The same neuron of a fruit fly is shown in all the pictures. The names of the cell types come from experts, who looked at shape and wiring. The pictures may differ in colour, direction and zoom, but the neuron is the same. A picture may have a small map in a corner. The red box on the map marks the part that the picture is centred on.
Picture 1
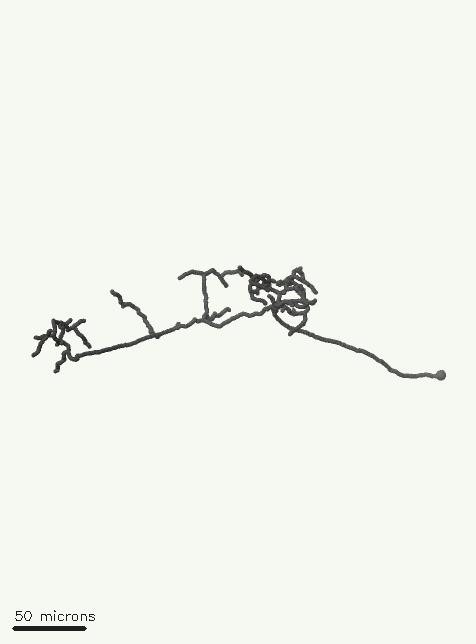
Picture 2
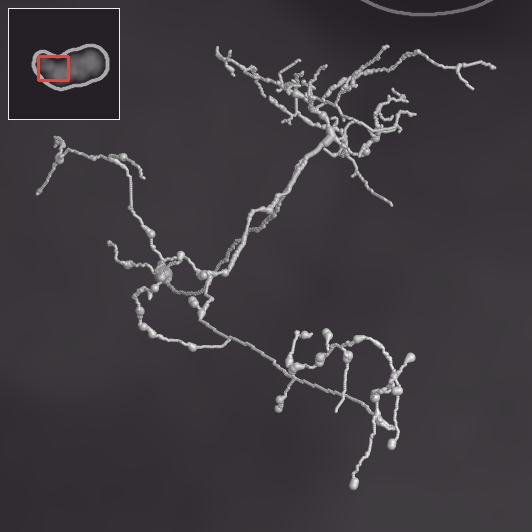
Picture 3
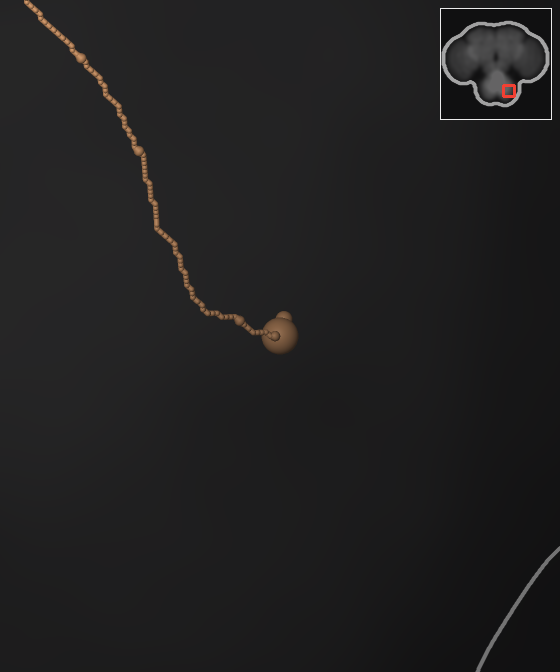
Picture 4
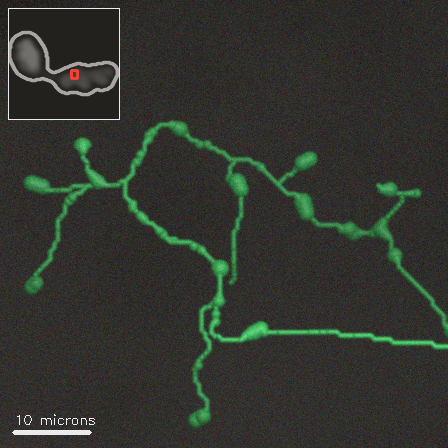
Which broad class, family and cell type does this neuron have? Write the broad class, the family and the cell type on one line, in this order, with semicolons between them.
nerve-cord intrinsic neuron; hemilineage 07B; IN07B075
